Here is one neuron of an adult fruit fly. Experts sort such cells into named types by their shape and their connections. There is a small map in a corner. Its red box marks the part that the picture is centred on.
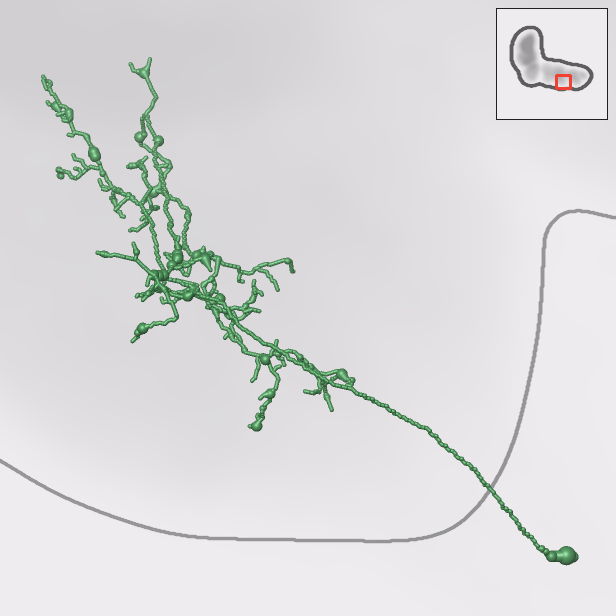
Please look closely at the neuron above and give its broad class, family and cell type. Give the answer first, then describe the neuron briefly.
Its broad class is nerve-cord intrinsic neuron. The family is hemilineage 01B. The cell type is IN01B083_b. Its cell body lies at the lower right of the picture. The picture shows dozens of branch ends.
